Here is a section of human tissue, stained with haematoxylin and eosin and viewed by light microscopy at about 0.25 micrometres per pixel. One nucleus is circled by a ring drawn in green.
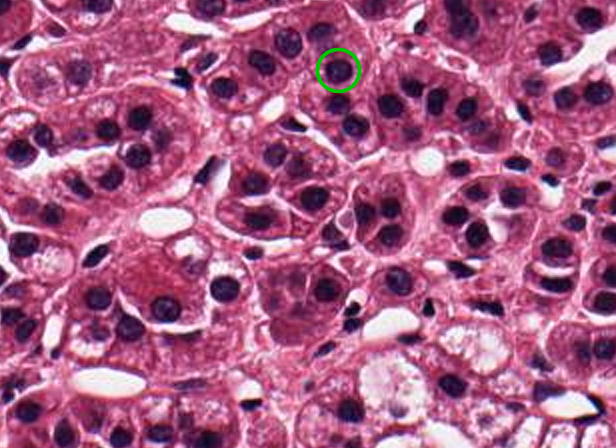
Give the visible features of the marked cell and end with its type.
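The nucleus is round with a smooth outline, about the same size as the neighbouring nuclei, and sits roughly in the middle of the cell. The nucleus is dark and fairly evenly stained throughout. The cell lies within a compact cluster of similar pink cells with round dark nuclei, and thin pale slit-like spaces run between neighbouring clusters. The marked cell is an adrenal cortical cell.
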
